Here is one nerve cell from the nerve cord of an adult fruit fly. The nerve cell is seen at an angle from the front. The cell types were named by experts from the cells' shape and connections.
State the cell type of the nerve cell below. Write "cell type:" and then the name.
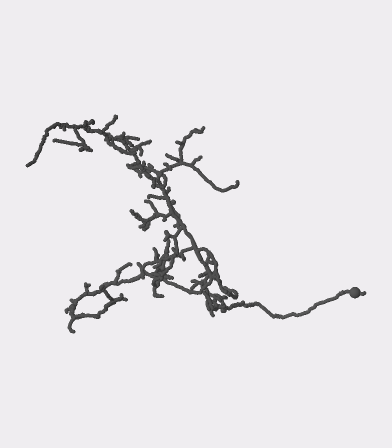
cell type: IN14A055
